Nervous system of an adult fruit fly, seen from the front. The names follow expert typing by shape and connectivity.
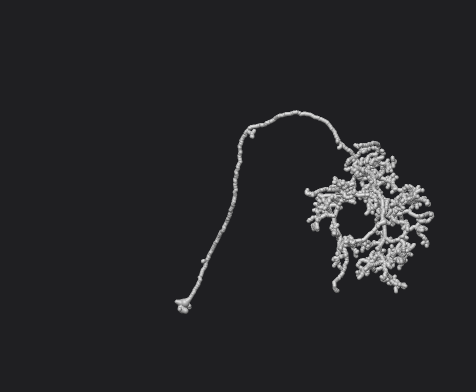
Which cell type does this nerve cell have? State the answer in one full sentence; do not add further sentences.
The nerve cell here is of the cell type IN06B029.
